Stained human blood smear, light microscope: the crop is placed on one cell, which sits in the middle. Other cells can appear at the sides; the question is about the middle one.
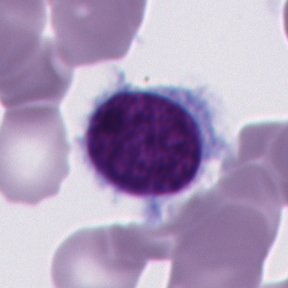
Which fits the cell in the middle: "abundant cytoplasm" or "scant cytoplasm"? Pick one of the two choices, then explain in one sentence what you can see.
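Scant cytoplasm. The cytoplasm forms only a narrow rim around the nucleus.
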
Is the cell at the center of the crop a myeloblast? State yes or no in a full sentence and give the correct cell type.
No, what lies at the heart of the crop is a hairy cell, not a myeloblast.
